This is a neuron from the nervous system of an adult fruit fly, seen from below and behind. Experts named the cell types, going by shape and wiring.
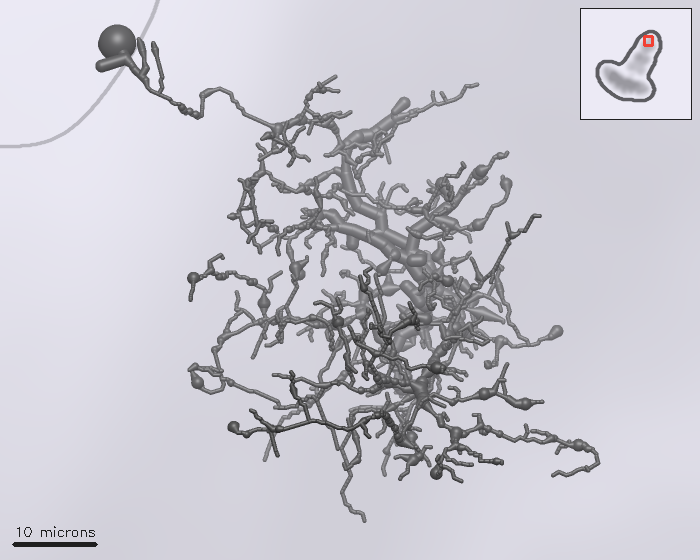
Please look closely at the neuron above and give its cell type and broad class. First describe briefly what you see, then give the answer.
The cell body is at the upper left of the picture. By the scale bar it is about 60 microns wide in this view. More than a hundred branch ends can be seen. The cell type is INXXX363. This is a nerve-cord intrinsic neuron.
